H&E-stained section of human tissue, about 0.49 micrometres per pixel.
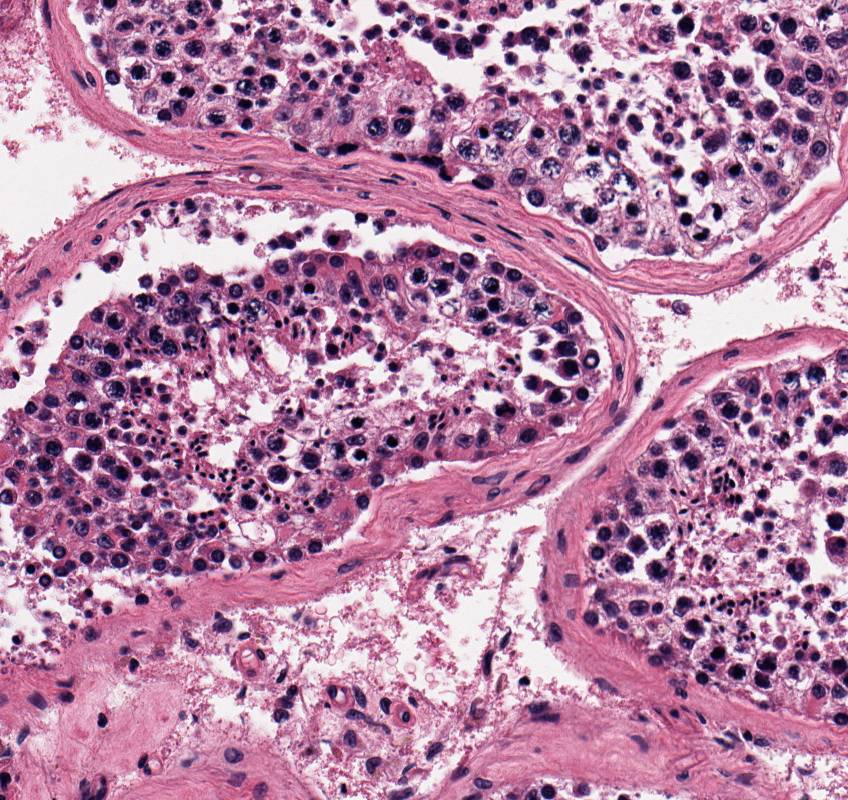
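Testis. Each tubule is bounded by a thick band of pink fibrous tissue, its flattened nuclei running parallel to the tubule outline. Many cells within the tubules are large and round, with round nuclei of coarse, dark, clumped chromatin. Small, dense, very dark round nuclei cluster toward the centre of the middle tubule, whose cellular contents have pulled away from the wall, leaving clear gaps along its upper edge.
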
